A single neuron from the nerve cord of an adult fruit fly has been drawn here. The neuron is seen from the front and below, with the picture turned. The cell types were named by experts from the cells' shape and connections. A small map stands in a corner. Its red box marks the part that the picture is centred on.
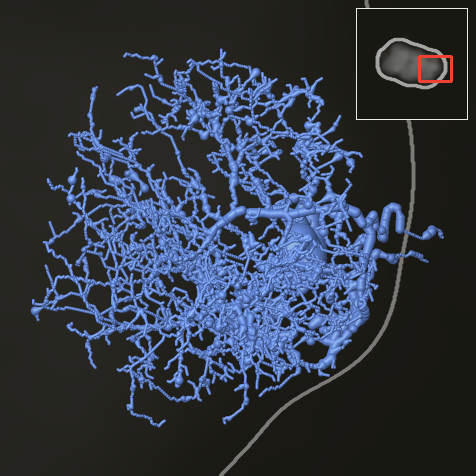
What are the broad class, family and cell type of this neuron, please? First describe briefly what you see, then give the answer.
The picture shows more than a hundred branch ends. As drawn here it is about as wide as it is tall. Its broad class is efferent neuron of the nerve cord. The family is hemilineage 00B. It is of cell type EN00B004.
